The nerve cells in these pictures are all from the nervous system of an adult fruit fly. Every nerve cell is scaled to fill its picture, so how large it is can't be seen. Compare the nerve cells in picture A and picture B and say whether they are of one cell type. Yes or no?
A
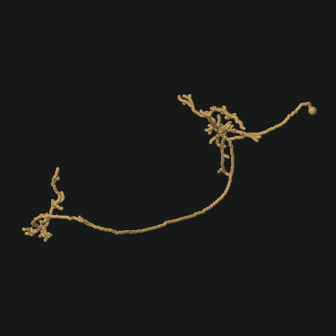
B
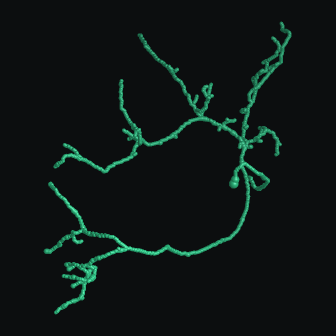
no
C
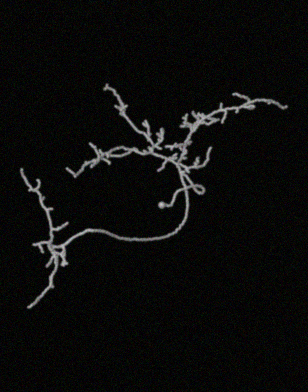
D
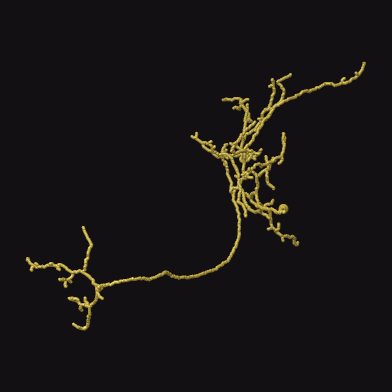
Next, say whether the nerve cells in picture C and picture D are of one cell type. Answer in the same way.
no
